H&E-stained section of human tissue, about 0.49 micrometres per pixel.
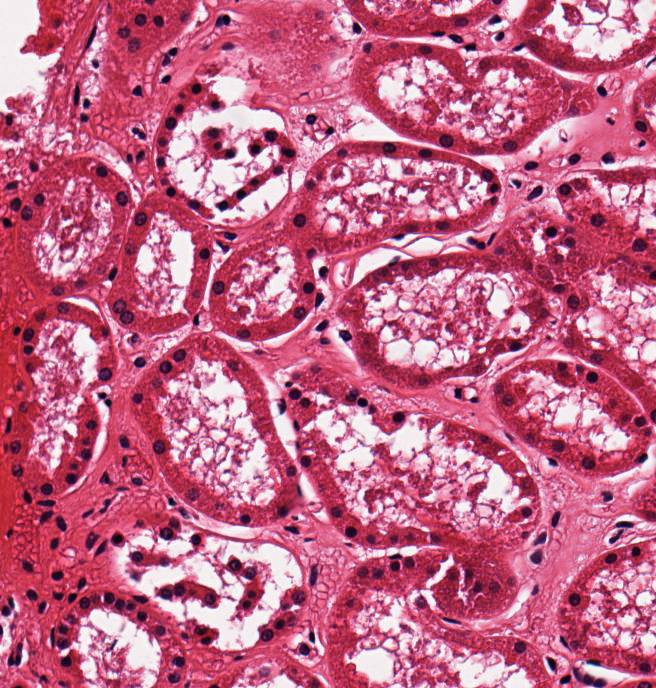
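Renal cortex, haematoxylin and eosin: the field is packed with round and oval tubule profiles, separated only by narrow strands of stroma. Each tubule is lined by a single layer of cuboidal epithelial cells with round, darkly stained nuclei and abundant pink, granular cytoplasm.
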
